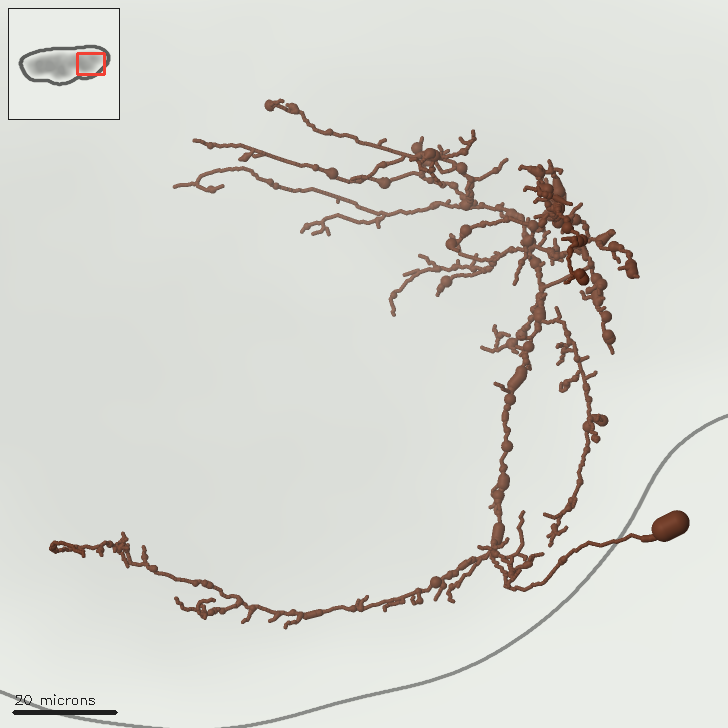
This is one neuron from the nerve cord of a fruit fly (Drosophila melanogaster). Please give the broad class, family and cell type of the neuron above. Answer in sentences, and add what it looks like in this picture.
It is a nerve-cord intrinsic neuron. The family is hemilineage 13A. Its cell type is IN13A068. From left to right in the picture it spans about 120 microns. The picture shows dozens of branch ends.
